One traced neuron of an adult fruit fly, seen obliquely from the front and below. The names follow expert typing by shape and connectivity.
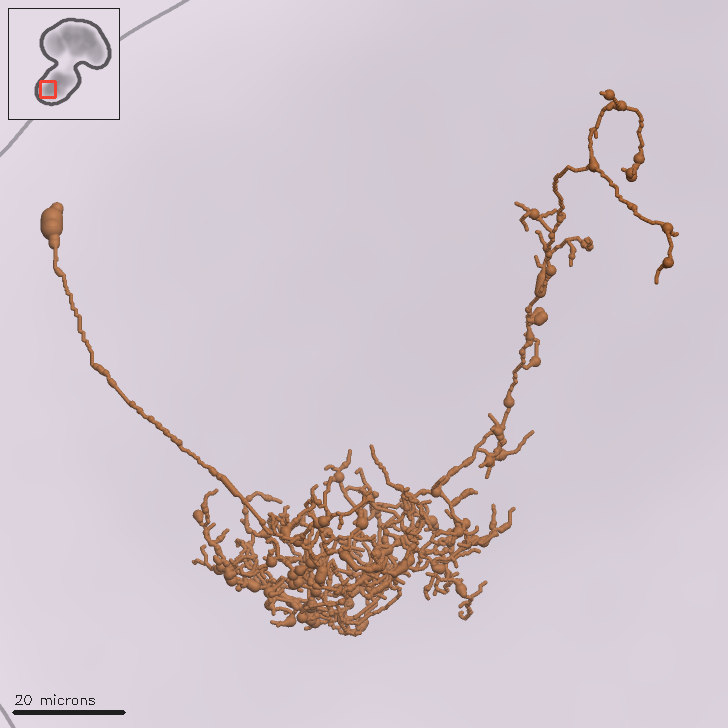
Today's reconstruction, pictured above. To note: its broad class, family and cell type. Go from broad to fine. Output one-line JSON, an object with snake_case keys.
{"broad_class": "nerve-cord intrinsic neuron", "family": "hemilineage 01A", "cell_type": "IN01A065"}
